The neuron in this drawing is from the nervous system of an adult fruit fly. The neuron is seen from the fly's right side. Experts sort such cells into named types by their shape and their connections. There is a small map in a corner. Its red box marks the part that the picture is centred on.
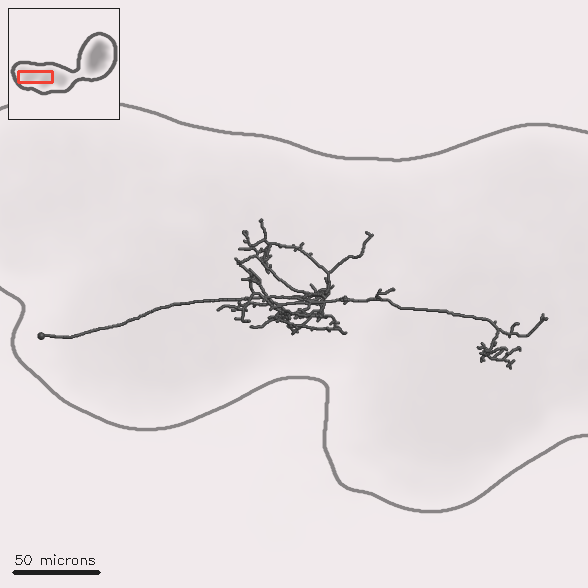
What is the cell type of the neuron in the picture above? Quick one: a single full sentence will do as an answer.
What this neuron is, by cell type, is IN05B090.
